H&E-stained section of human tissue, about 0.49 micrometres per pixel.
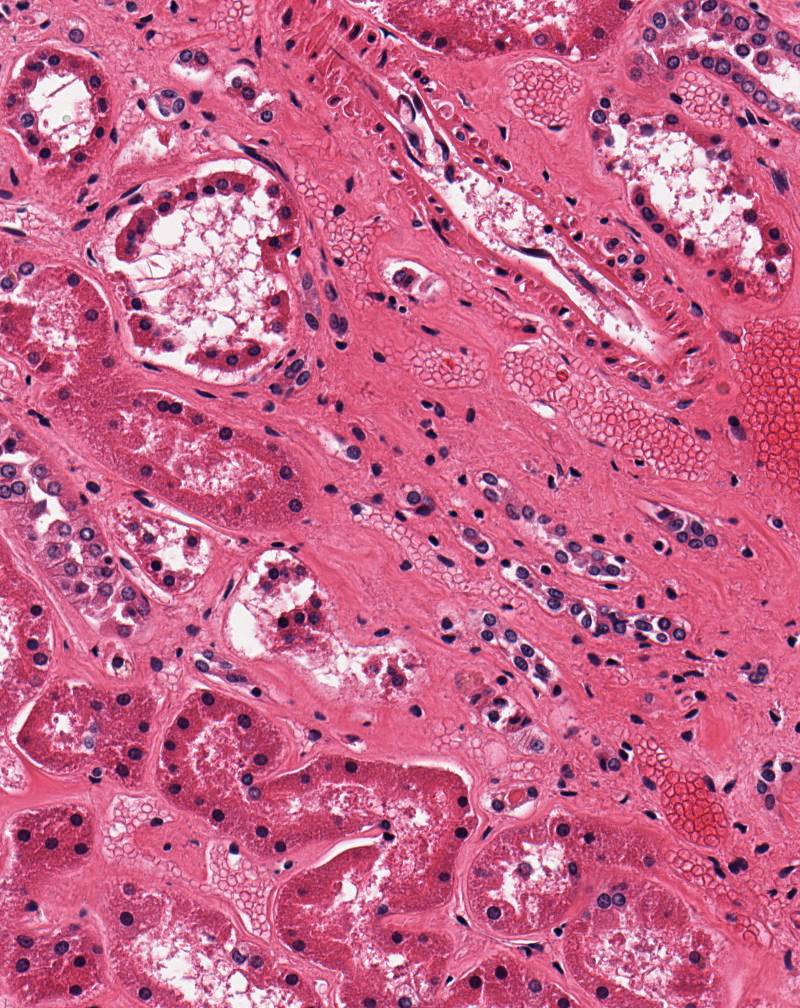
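Renal cortex. First, larger tubules at left and bottom: one layer of cuboidal cells, cytoplasm deeply eosinophilic and granular. Second, central narrow tubules, lined by low cells with pale cytoplasm, run obliquely from upper left to lower right. Third, vessels packed with red blood cells lie between tubules, the largest at the right edge.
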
